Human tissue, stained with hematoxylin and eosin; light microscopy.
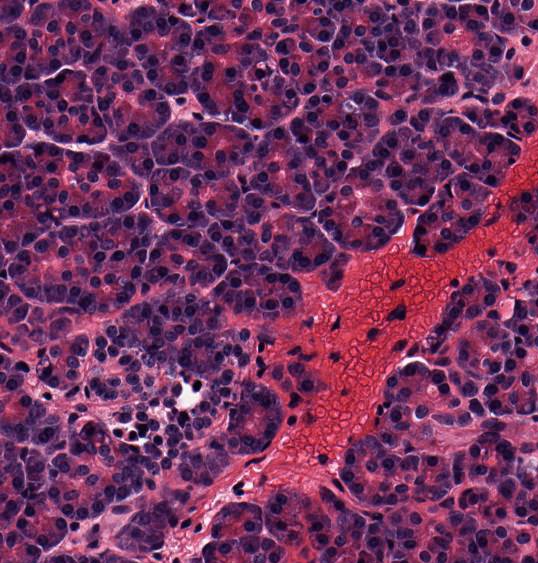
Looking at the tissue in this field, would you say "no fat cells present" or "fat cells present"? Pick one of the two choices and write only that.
No fat cells present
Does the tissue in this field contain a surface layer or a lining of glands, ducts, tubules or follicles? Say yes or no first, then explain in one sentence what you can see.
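Yes. Most of the field is filled with small rounded clusters of epithelial cells, the acini, packed closely together.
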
